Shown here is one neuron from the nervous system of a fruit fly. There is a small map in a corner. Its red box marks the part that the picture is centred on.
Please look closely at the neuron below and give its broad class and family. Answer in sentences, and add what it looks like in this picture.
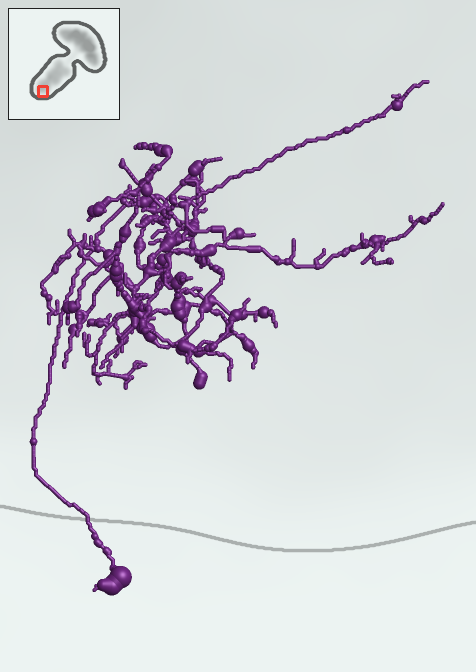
This is a nerve-cord intrinsic neuron. Its family is hemilineage 01B. It lies in the nerve cord. The cell body is at the lower left of the picture. The picture shows dozens of branch ends.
